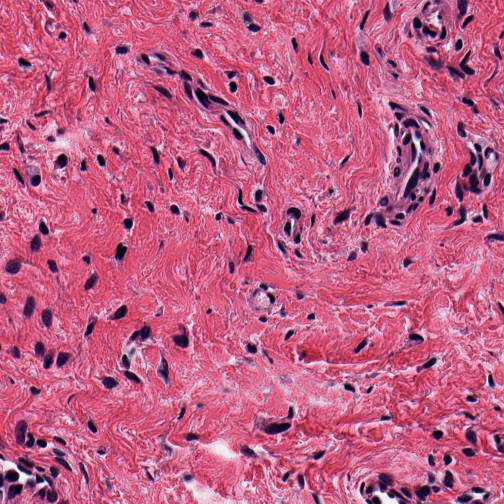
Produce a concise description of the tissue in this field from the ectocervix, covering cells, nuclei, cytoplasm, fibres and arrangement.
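Dense pink fibrous tissue fills the field; no epithelium seen. Collagen bundles wavy, running in interlacing, swirling directions across the field. Most nuclei dark, spindle-shaped to oval, lying along the fibres. Little or no visible cytoplasm distinct from surrounding collagen.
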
